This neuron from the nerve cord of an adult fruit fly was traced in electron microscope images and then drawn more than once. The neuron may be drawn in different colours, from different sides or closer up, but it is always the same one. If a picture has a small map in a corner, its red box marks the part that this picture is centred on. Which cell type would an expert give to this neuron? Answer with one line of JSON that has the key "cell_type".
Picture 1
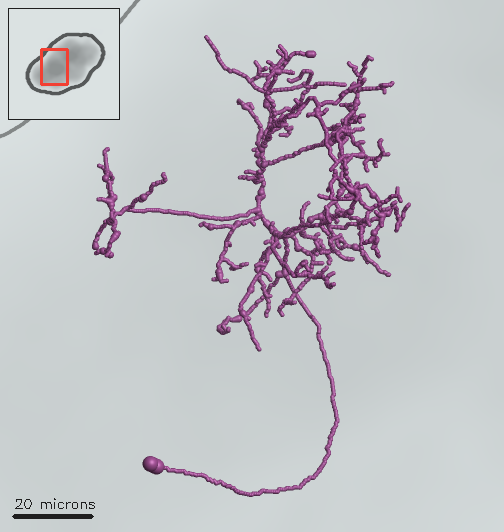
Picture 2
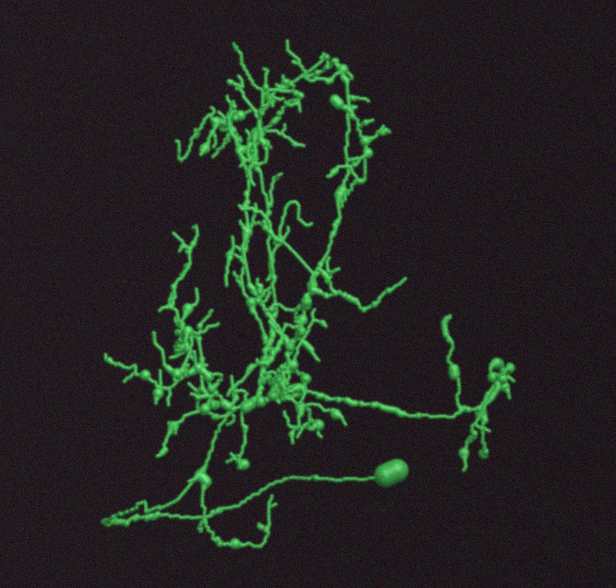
{"cell_type": "IN04B104"}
